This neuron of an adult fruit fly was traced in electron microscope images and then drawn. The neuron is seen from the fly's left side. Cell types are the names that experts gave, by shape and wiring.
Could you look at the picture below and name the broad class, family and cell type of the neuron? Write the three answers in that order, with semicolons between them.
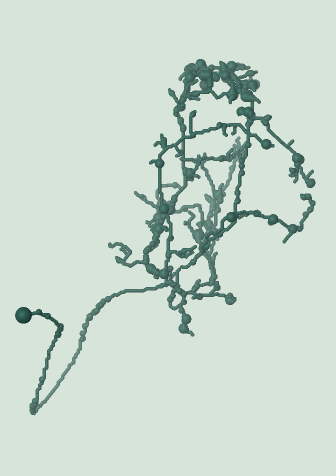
central-brain intrinsic neuron; hemilineage LHl4_dorsal; LHAV4g7_b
